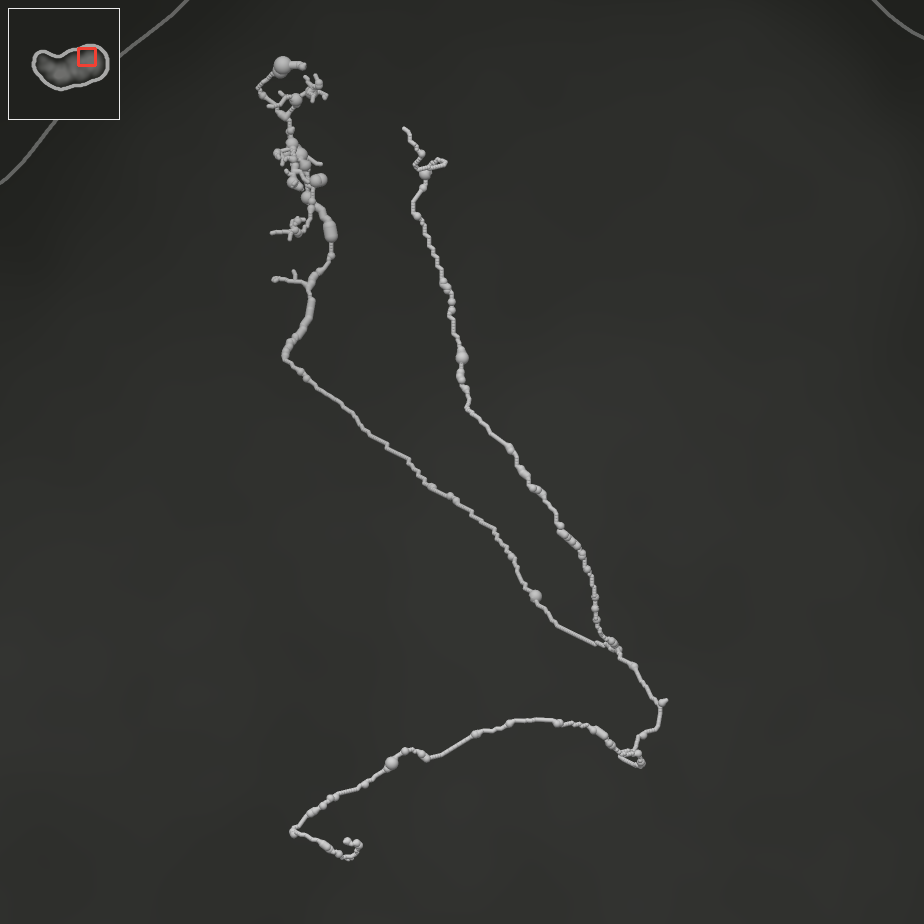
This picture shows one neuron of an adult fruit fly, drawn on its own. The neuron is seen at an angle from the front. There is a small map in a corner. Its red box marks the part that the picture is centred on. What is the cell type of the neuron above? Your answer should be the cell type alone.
KCab-s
